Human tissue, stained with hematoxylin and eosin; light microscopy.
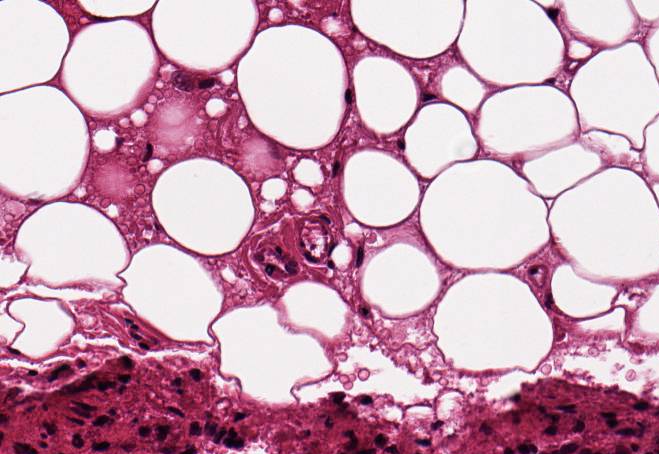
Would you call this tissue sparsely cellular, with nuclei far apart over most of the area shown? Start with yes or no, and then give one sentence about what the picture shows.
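Yes. The nuclei seen among the fat spaces are few, small and dark, pressed flat against the rims.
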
